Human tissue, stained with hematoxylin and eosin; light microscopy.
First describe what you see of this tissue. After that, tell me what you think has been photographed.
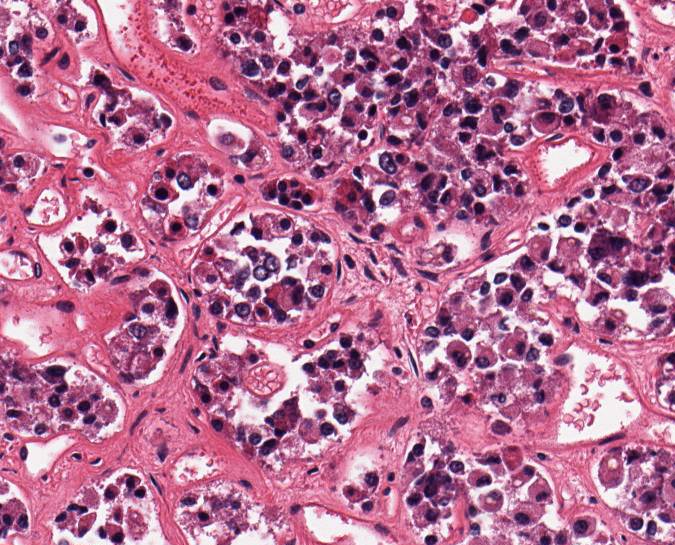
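Arrangement: rounded nests throughout the field, separated by pink fibrous septa. Cohesion: loose, with clear gaps between many cells within the nests. Cytoplasm: mostly granular, eosinophilic to purplish. Nuclei: many round, dark and hyperchromatic. Name: this is pituitary.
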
